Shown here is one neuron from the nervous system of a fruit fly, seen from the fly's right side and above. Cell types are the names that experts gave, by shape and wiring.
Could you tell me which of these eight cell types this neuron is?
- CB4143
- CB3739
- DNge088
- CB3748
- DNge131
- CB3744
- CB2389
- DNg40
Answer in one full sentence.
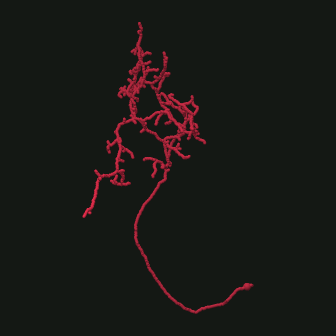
The neuron belongs to cell type CB3739.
